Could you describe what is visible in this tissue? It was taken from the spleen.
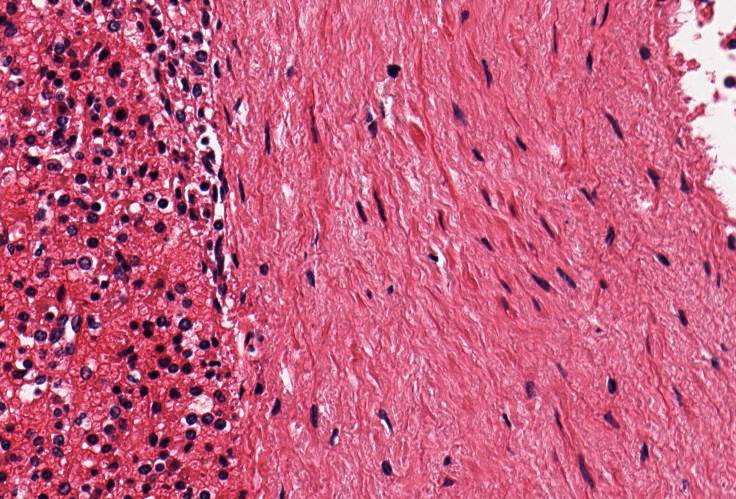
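The field divides into a densely cellular zone occupying the left third and a sparsely nucleated fibrillary zone filling the right two-thirds. In the left zone, round, darkly stained nuclei are packed closely together, set in pink, finely granular cytoplasm with scattered small clear spaces. In the right zone, sparse, dark, spindle-shaped nuclei are aligned with the fibres.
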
